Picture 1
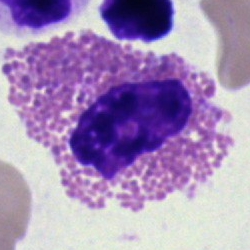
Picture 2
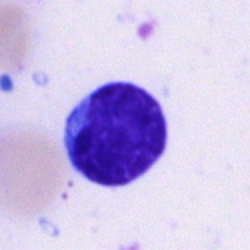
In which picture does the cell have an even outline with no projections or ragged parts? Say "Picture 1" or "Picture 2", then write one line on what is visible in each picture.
Picture 2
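What picture 1 shows: The cell edge is irregular and bumpy where granules bulge at the margin.
What picture 2 shows: The cell is round with a smooth edge.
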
